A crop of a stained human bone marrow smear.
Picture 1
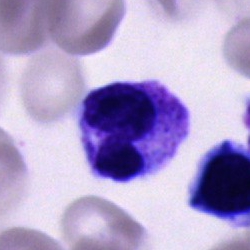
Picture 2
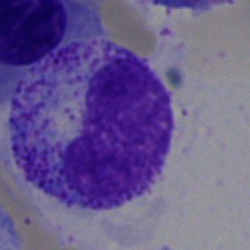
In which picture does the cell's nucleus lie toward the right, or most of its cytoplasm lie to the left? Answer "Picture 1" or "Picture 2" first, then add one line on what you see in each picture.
Picture 2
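What picture 1 shows: The nucleus lies toward the left side of the cell, with most cytoplasm on the right.
What picture 2 shows: The nucleus sits off-centre, toward the right side of the cell.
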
